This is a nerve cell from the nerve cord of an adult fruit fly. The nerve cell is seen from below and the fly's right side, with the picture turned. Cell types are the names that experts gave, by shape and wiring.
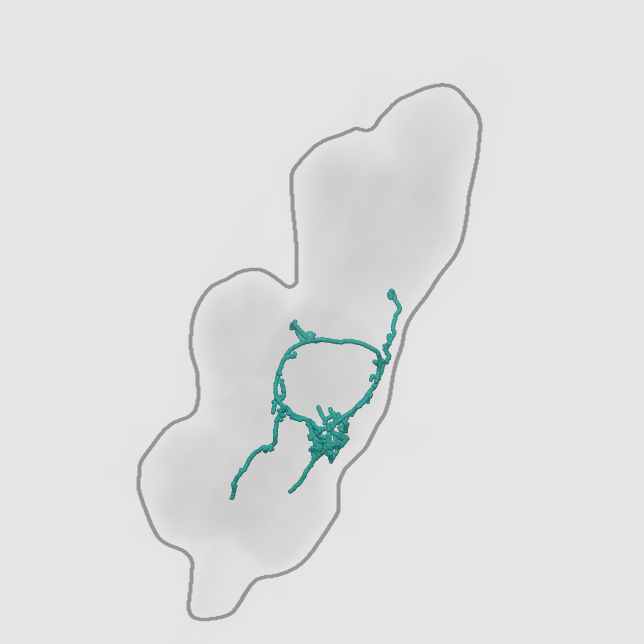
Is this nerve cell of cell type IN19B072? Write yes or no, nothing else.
yes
